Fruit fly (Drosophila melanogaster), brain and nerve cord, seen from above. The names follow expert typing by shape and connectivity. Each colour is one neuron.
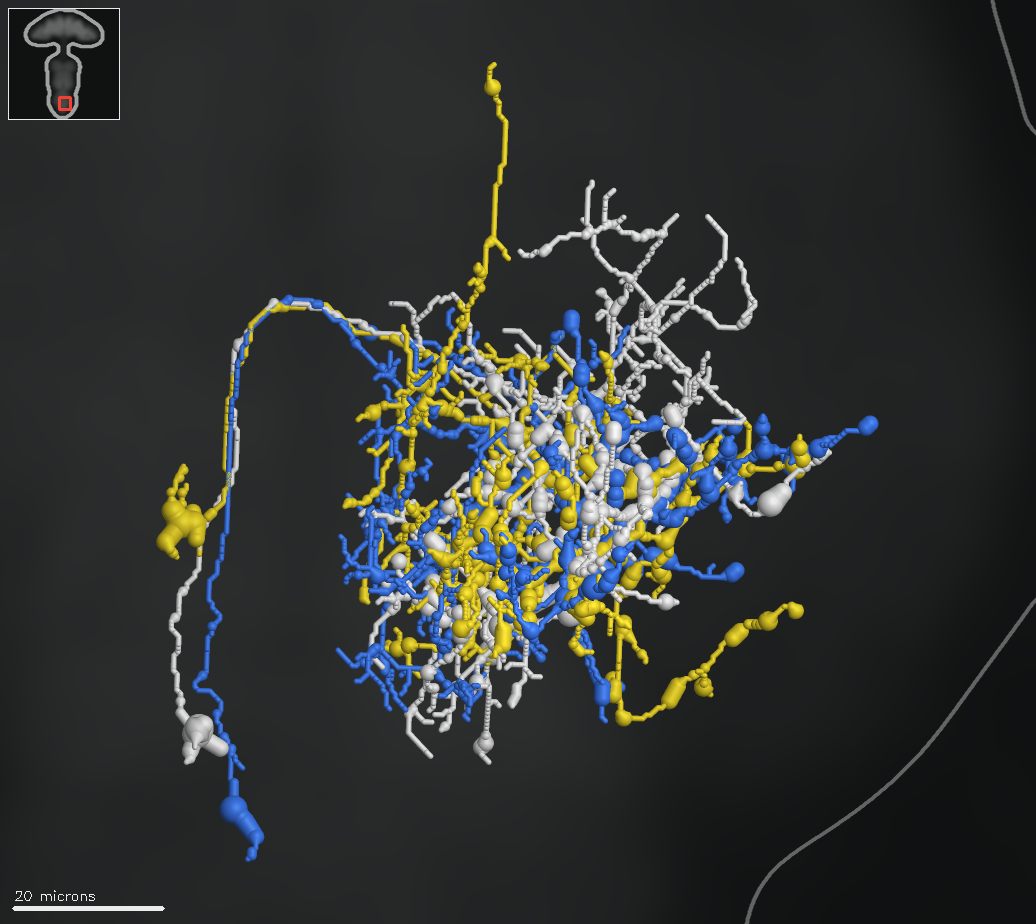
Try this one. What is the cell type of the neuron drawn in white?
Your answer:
IN13B044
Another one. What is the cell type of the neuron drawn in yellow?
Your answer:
IN13B053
